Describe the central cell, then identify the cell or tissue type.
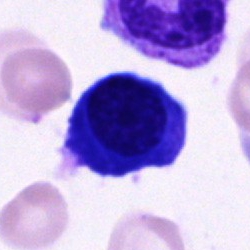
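The chromatin stains dark purple and has a mottled rather than evenly smooth look. The cytoplasm shows neither granules nor clear vacuoles. At the lower left, small pale tags project from the cell edge. This is a plasma cell.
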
